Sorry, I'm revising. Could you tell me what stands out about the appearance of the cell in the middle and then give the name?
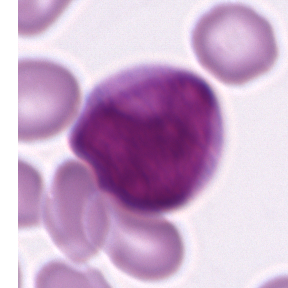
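Cytoplasm: only a very thin rim around the nucleus. Chromatin finely textured, lacking coarse dark clumps. No granules in the cytoplasm. No vacuoles in the cell. Myeloblast.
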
